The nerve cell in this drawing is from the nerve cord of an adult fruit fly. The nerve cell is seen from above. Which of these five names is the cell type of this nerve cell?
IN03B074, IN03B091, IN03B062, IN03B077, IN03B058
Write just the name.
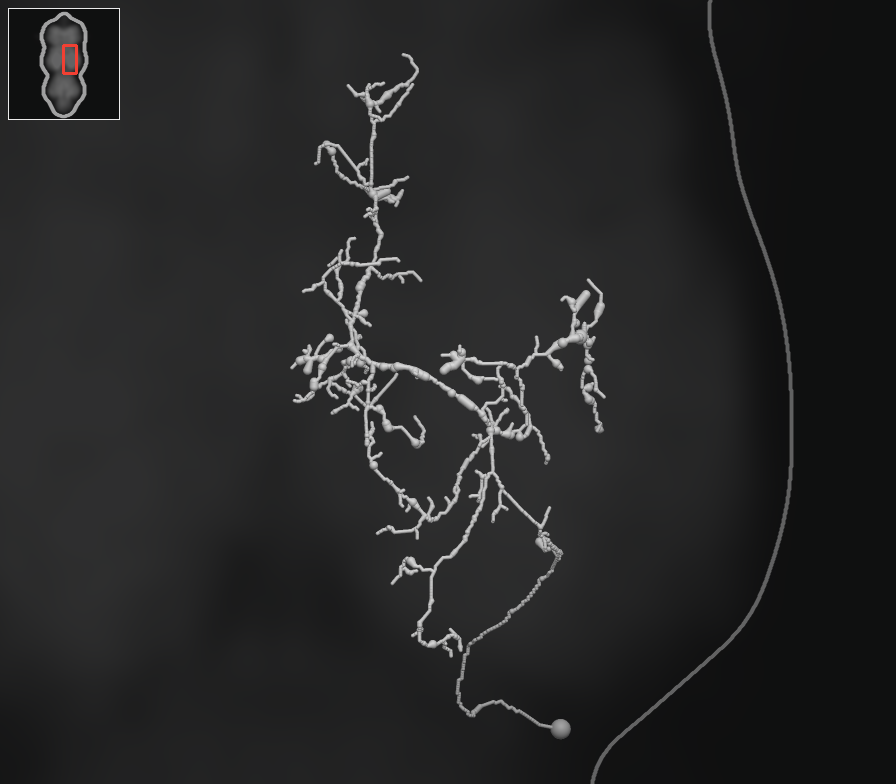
IN03B074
